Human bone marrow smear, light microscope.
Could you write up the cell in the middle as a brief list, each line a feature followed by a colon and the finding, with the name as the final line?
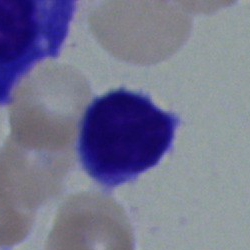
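Outline: roughly round
Edge: small pointed tag projecting on the right
Nucleus: fills almost the whole cell
Granules: none visible
Name: lymphocyte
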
